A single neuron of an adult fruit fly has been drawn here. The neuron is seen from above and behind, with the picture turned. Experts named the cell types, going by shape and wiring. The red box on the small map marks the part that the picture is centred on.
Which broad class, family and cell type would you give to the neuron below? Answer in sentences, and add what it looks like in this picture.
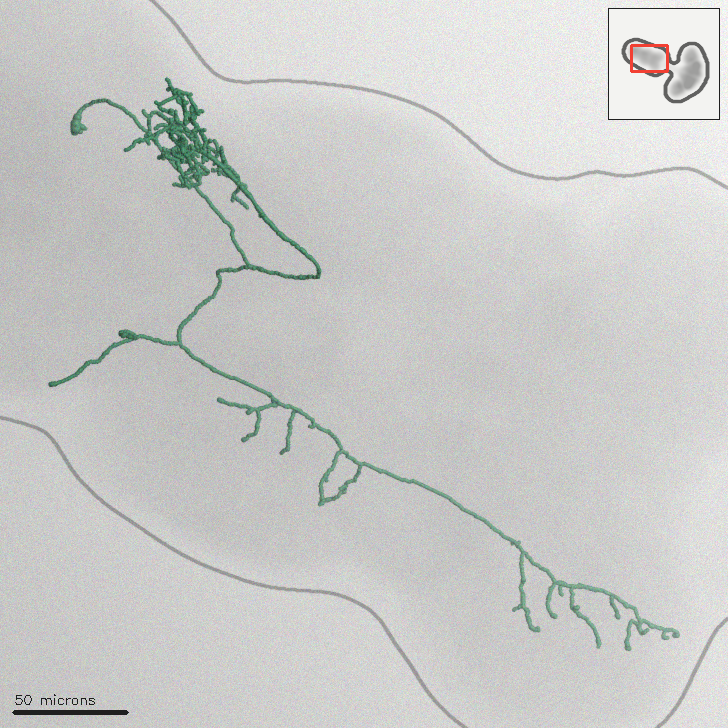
This is a nerve-cord intrinsic neuron. The family is hemilineage 08B. It is of cell type IN08B058. It is in the nerve cord and does not reach the brain. Its cell body lies at the upper left of the picture. The picture shows dozens of branch ends.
